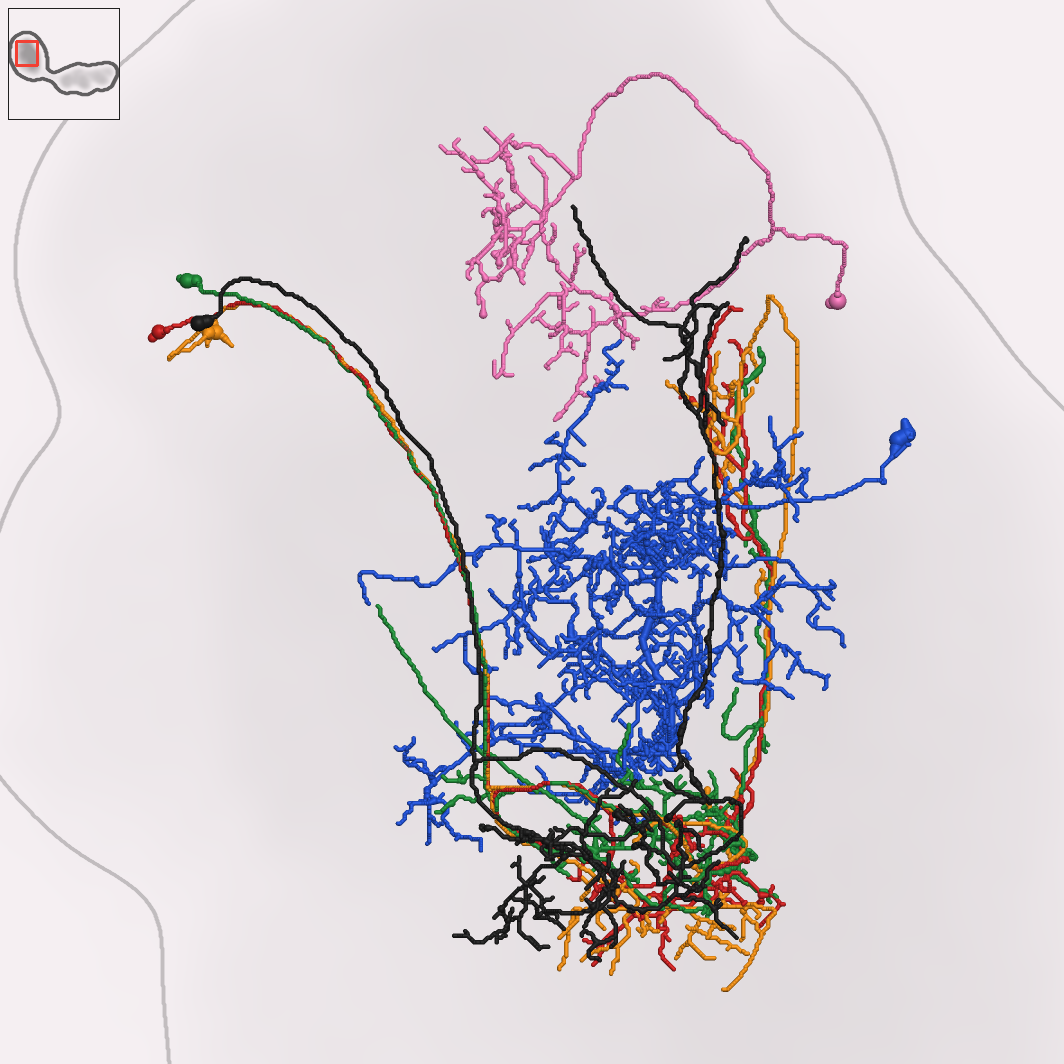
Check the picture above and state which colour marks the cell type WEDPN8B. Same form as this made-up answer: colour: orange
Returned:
colour: orange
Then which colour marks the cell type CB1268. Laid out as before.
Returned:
colour: green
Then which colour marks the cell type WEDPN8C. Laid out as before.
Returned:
colour: black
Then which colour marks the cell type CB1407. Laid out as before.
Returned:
colour: red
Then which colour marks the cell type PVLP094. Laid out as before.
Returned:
colour: blue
